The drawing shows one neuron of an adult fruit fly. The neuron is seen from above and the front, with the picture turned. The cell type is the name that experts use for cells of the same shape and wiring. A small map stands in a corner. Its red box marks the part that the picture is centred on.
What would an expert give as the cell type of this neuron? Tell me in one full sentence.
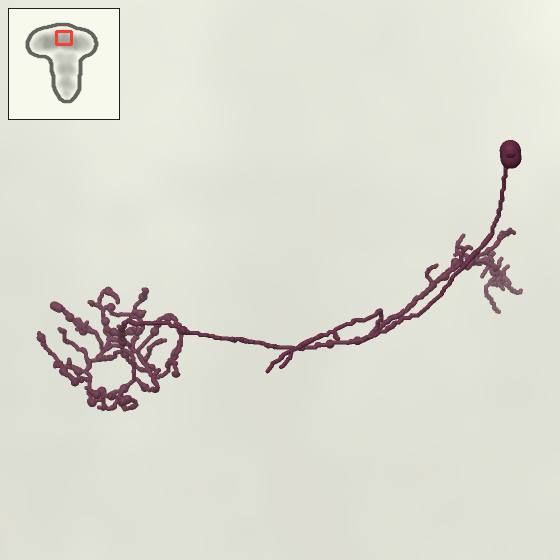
This neuron carries the cell type designation ER1_b.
